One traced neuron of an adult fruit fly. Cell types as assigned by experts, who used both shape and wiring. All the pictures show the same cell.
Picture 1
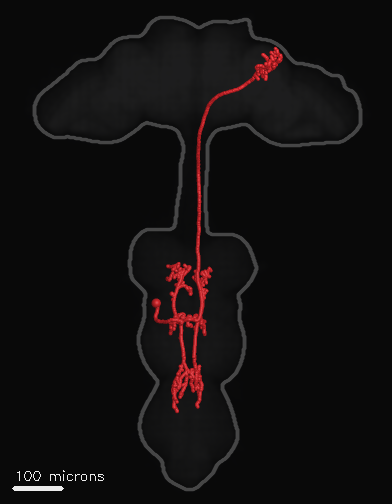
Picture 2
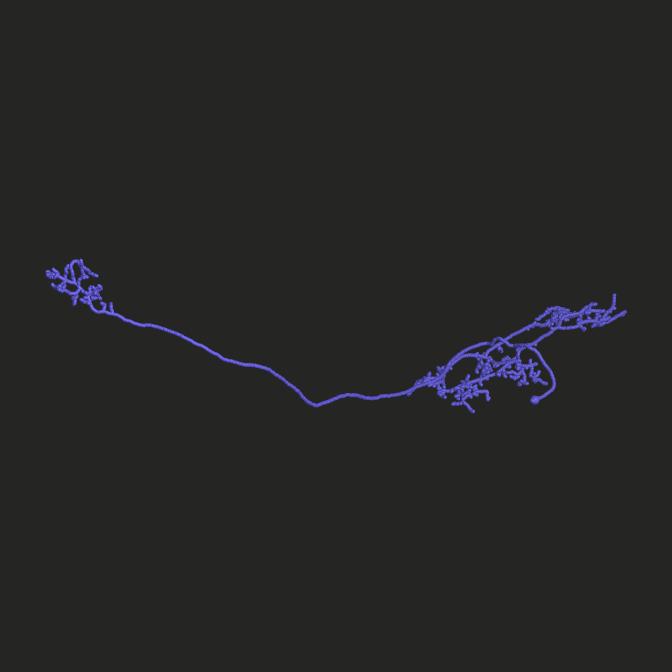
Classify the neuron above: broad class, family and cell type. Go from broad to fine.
ascending neuron; hemilineage 08B; AN08B018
